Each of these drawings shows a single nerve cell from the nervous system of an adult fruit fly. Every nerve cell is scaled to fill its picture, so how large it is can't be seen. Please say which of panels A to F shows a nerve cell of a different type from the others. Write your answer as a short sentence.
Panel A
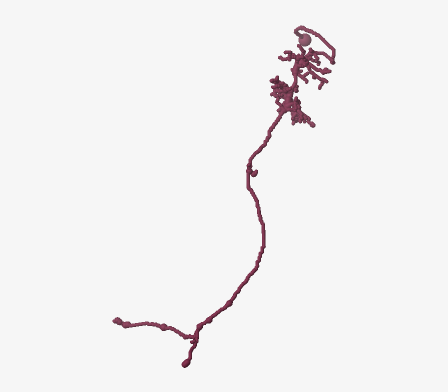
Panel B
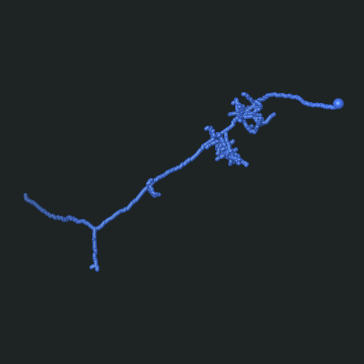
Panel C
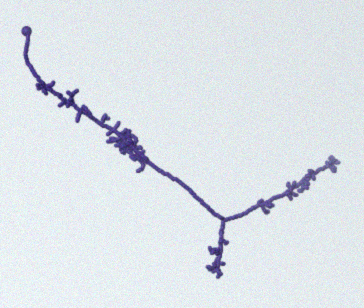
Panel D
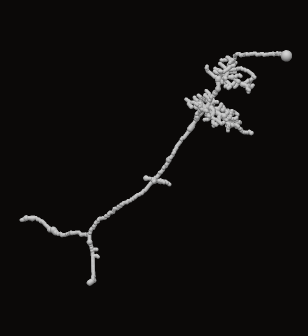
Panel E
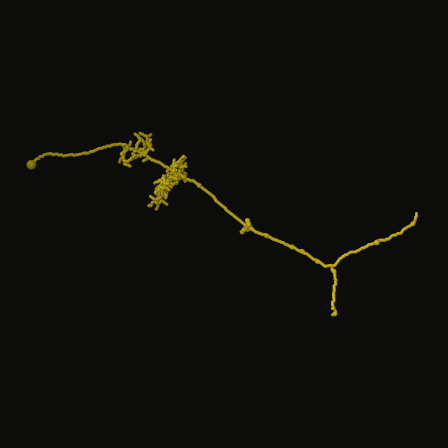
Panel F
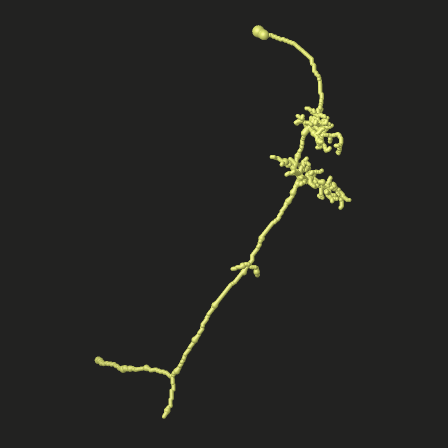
Panel C is the odd one out.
